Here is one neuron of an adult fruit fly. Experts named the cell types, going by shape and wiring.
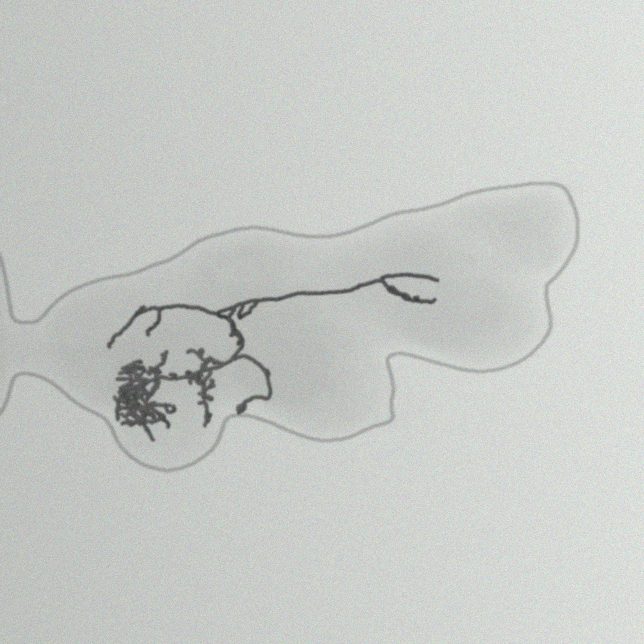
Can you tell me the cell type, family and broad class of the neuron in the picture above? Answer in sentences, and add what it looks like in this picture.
Its cell type is IN08B033. The family is hemilineage 08B. This is a nerve-cord intrinsic neuron. In this view it is wider than it is tall.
